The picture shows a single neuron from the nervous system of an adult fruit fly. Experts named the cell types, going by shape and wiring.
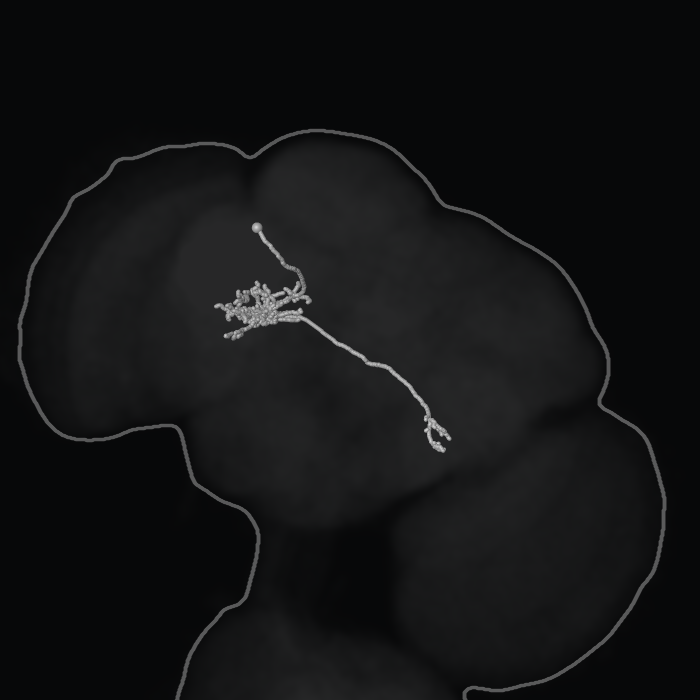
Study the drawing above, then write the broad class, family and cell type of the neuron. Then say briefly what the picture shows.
It is a central-brain intrinsic neuron. Its family is hemilineage VLPa2. Its cell type is PVLP024. In this view it is about as wide as it is tall.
